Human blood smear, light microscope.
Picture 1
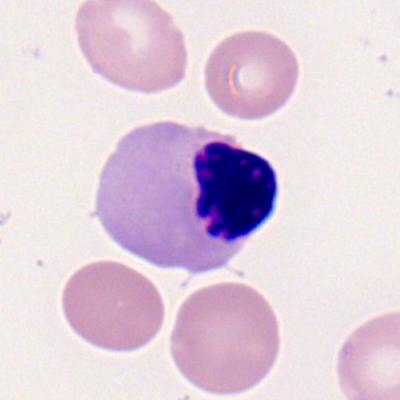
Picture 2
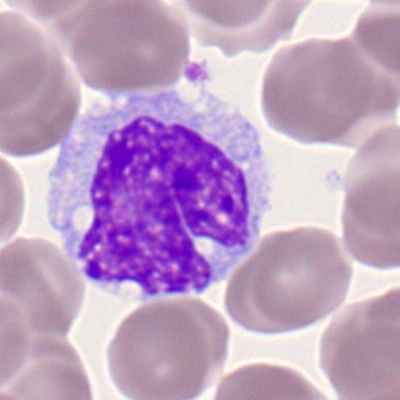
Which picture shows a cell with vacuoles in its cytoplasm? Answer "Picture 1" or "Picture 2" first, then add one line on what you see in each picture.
Picture 2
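Picture 1: The cytoplasm contains no vacuoles.
Picture 2: A few small clear vacuoles sit in the cytoplasm near the lower and left margins.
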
